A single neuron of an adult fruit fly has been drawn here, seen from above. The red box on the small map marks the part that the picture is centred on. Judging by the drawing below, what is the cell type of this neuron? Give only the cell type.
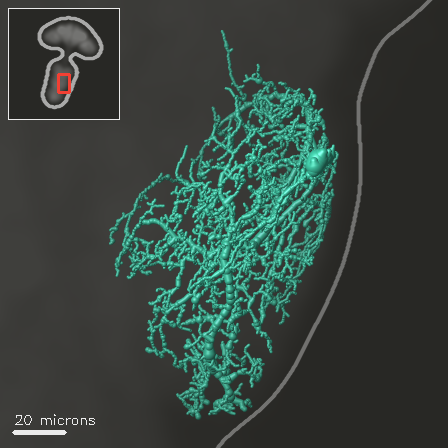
IN19A015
